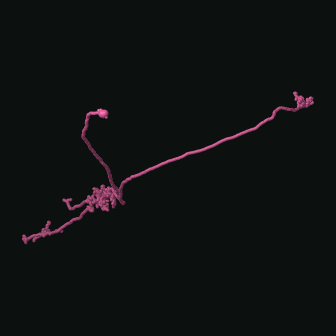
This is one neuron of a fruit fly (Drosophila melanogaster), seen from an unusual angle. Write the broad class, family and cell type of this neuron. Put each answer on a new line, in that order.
optic-lobe intrinsic neuron
T
T2a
